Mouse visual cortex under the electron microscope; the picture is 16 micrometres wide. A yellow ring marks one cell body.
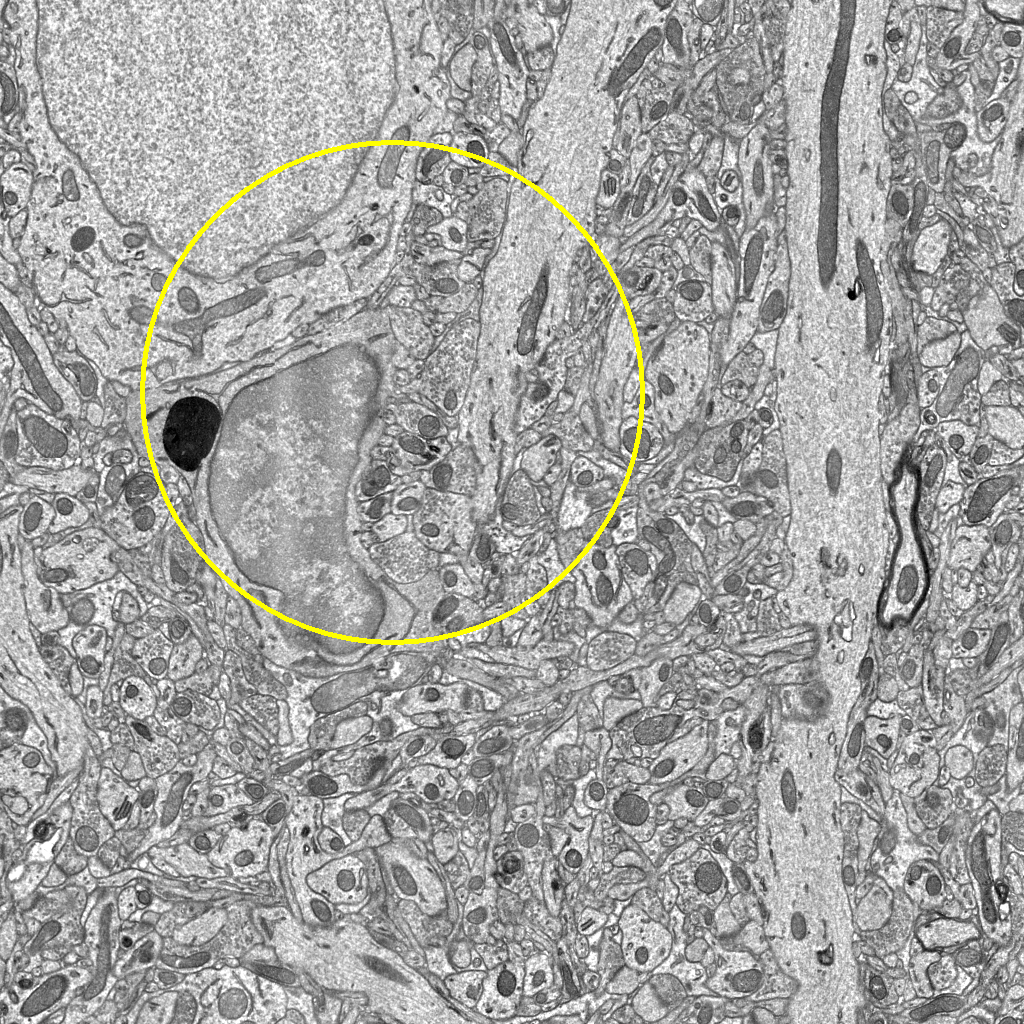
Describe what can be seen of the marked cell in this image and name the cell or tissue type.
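Notice the nucleus first: it is elongated, its long axis running roughly top to bottom. Partway down, its right border has a broad inward indentation. You won't find a distinct nucleolus in it. Against its left side sits a very dark, rounded dense body. The cell is a microglial cell.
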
